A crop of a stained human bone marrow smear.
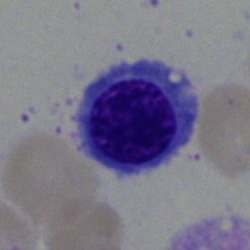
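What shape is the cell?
Roughly round, with a finely irregular, frayed border.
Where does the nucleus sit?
Slightly off-centre, toward the left side of the cell.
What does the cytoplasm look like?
Medium blue, with one small clear vacuole at the upper right.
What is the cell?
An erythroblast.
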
